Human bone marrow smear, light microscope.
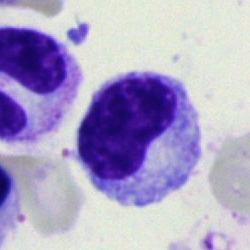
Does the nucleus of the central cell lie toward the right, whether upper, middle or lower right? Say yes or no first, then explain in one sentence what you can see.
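No. The nucleus sits toward the upper left of the cell.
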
